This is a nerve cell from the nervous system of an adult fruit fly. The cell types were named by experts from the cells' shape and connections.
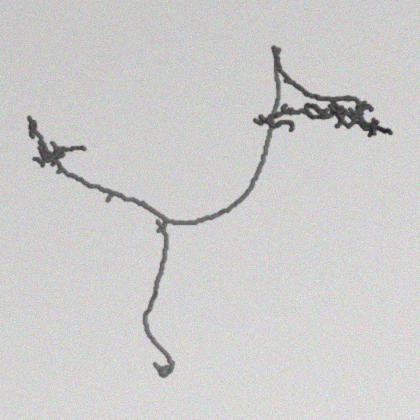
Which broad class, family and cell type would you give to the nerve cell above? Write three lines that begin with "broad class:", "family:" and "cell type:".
broad class: central-brain intrinsic neuron
family: hemilineage LB3
cell type: AMMC007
